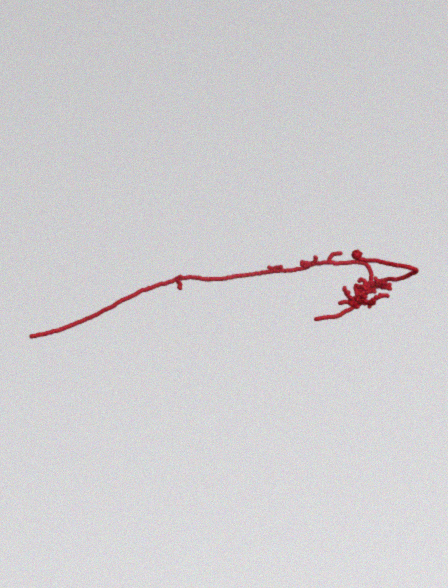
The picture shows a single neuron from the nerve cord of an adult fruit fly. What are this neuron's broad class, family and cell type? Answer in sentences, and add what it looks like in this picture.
Its broad class is ascending neuron. The family is hemilineage 19B. The cell type is AN19B099. In this view it is more than twice as wide as it is tall.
